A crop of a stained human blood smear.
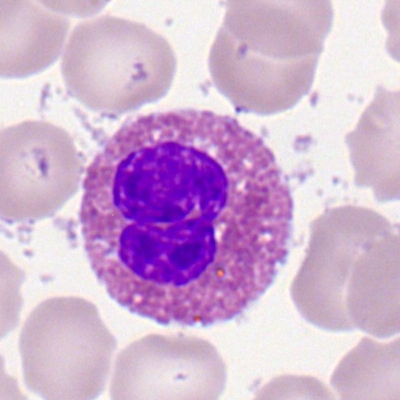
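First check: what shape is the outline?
Round and smooth.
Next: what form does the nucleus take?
It is divided into two lobes, lying one above the other.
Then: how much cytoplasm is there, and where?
Abundant, surrounding the nucleus on all sides.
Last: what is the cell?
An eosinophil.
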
